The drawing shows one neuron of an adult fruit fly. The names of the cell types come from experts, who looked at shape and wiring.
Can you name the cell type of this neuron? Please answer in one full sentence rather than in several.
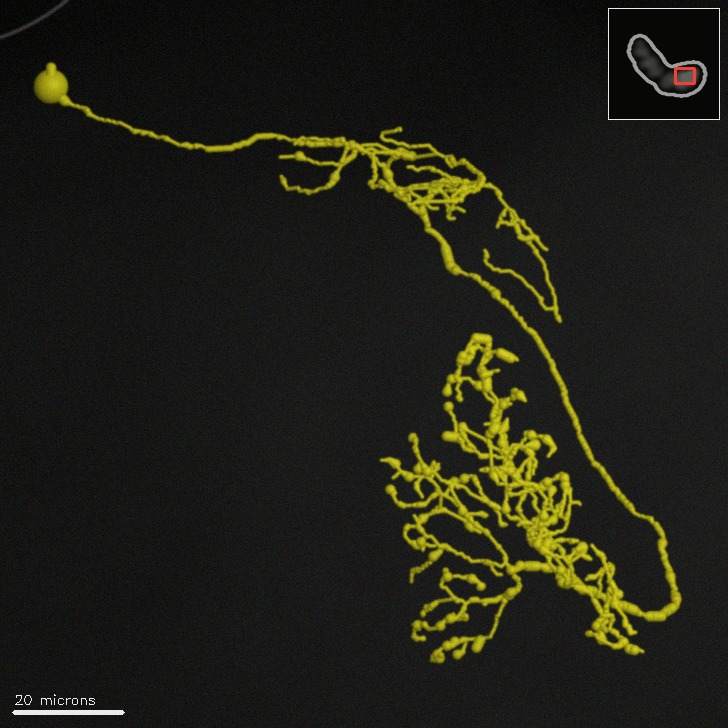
Cell type FB2I_a is what this neuron is.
